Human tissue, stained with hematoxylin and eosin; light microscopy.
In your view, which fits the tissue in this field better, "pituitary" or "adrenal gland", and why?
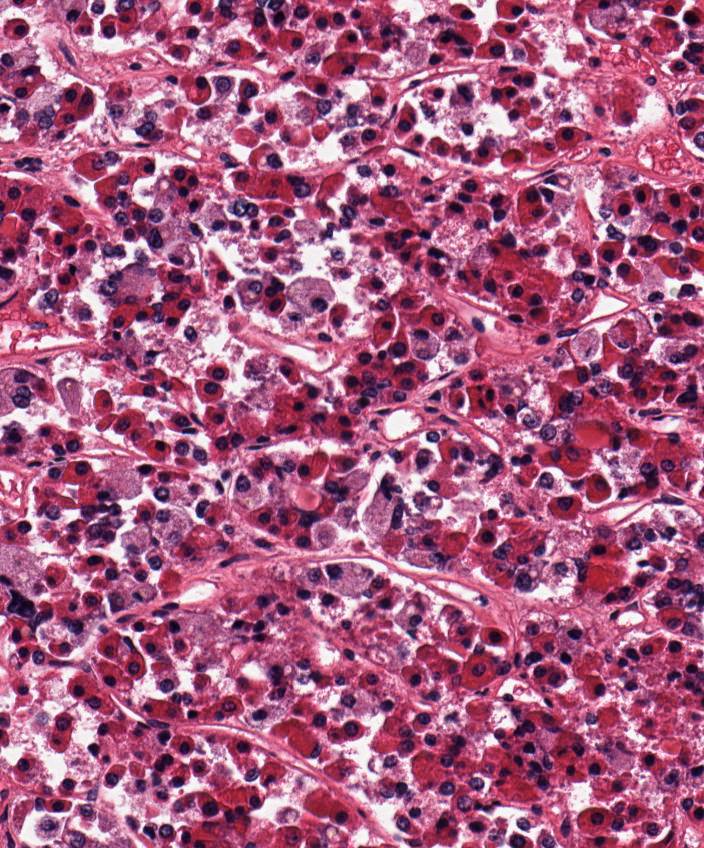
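Pituitary, not adrenal gland. Each nest holds a mix of differently staining cells rather than one uniform type: many have intensely eosinophilic, bright red cytoplasm, and larger cells with pale grey-purple, finely granular cytoplasm are scattered among them.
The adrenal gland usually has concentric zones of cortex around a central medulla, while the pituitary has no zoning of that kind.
Here the red cells are spread throughout the field. The nuclei are small, round, darkly stained and fairly uniform from cell to cell.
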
